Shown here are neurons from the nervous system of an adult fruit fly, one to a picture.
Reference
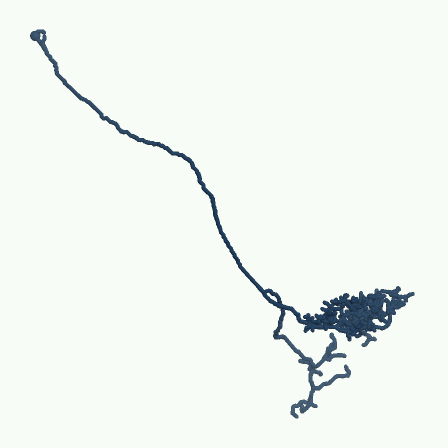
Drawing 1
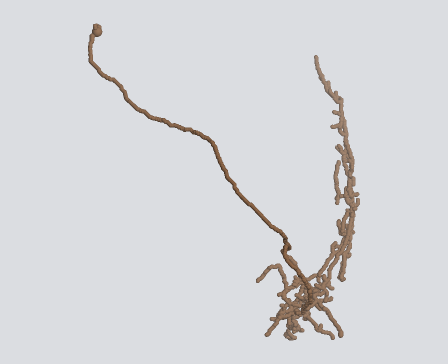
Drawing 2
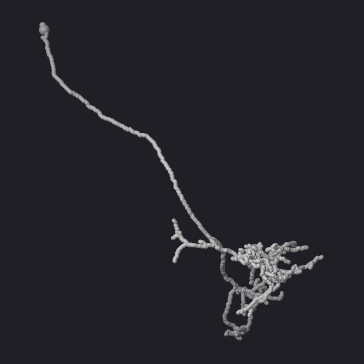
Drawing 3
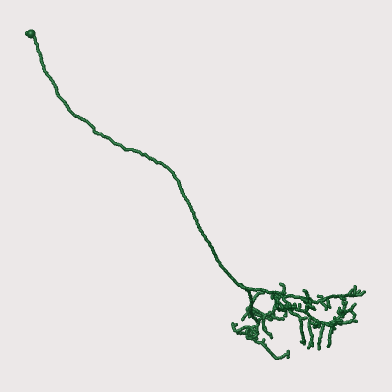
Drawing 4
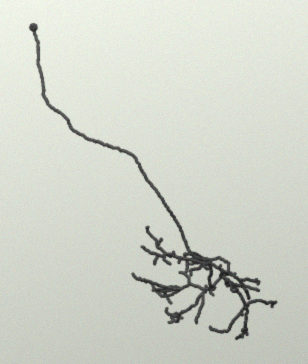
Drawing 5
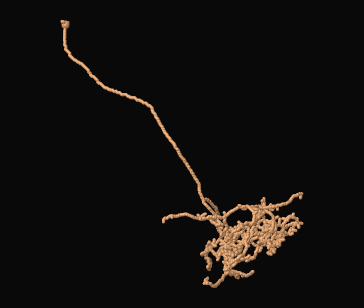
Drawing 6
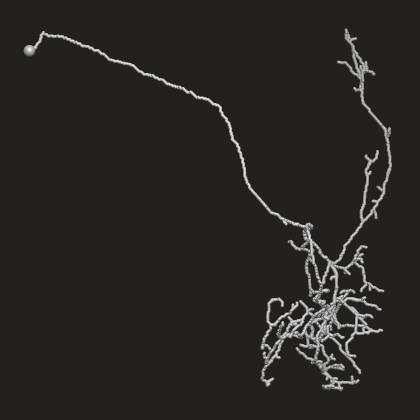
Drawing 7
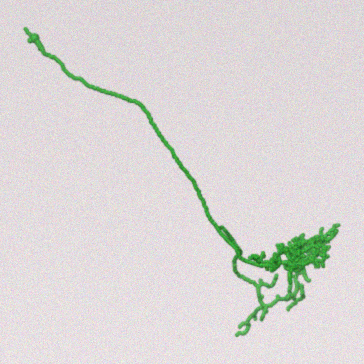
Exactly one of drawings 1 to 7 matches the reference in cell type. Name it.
7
